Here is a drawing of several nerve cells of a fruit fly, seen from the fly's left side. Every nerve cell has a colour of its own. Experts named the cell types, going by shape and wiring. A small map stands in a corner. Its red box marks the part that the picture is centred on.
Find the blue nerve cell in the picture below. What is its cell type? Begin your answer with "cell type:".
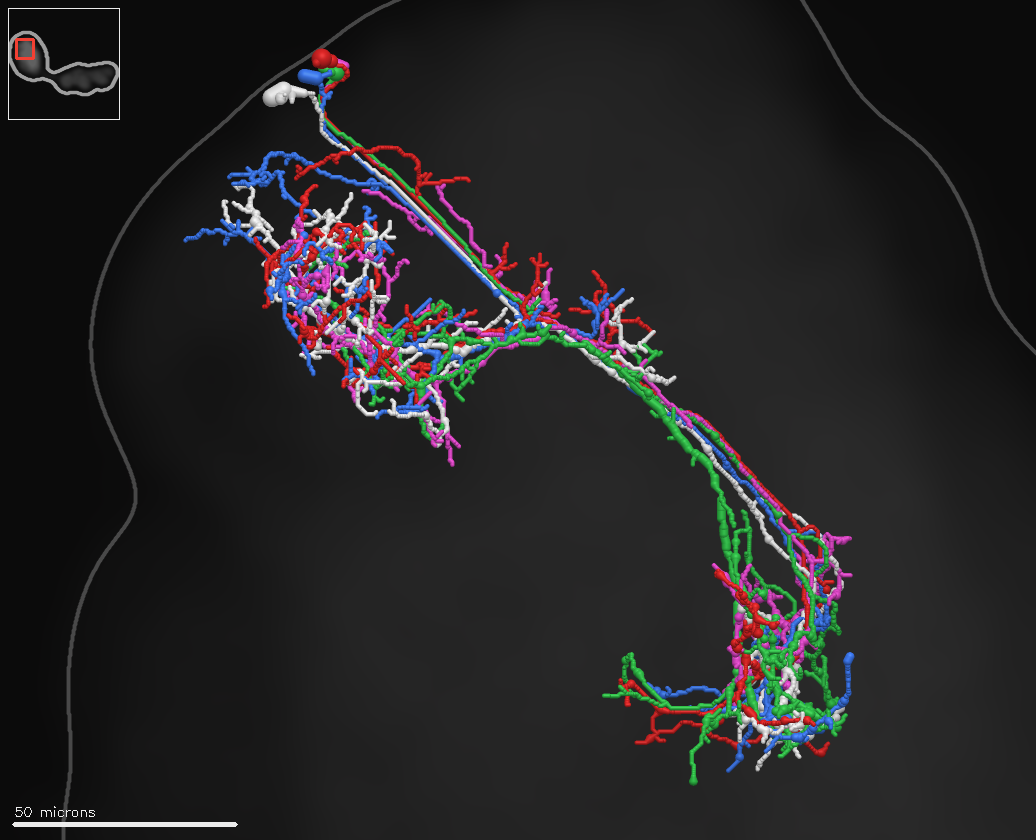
cell type: SIP020_c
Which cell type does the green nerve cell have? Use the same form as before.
cell type: PS003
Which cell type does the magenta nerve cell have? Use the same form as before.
cell type: SIP021_b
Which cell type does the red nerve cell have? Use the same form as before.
cell type: SIP020_b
